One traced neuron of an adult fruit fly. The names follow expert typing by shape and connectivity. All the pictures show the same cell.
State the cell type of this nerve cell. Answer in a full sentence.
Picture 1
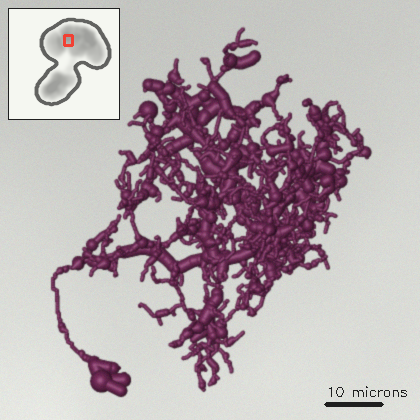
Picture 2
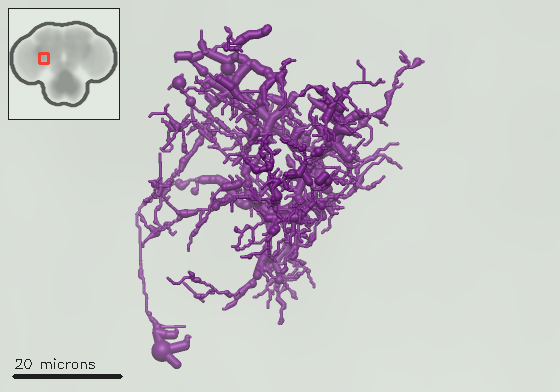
The cell type is AVLP341.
